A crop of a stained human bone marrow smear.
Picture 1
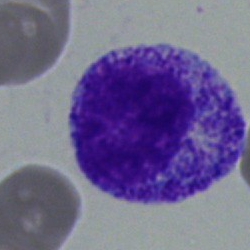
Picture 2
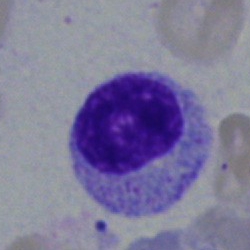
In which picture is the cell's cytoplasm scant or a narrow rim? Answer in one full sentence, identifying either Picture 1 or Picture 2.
For the cell in picture 1, the cytoplasm forms just a thin rim.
